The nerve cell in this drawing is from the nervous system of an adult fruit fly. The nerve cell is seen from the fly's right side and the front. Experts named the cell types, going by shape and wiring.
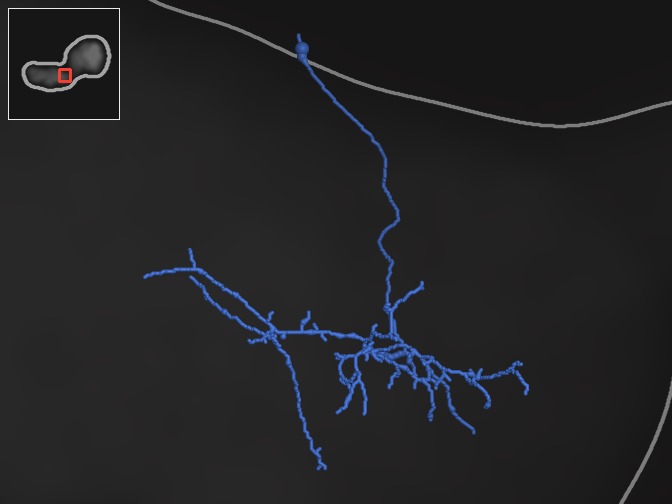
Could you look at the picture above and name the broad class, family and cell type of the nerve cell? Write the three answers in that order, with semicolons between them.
nerve-cord intrinsic neuron; hemilineage 19A; IN19A120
